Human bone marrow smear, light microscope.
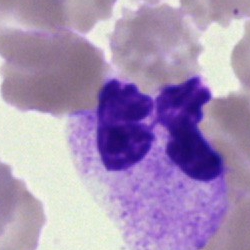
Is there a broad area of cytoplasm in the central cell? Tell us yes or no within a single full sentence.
Yes, the nucleus is surrounded by plentiful cytoplasm.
